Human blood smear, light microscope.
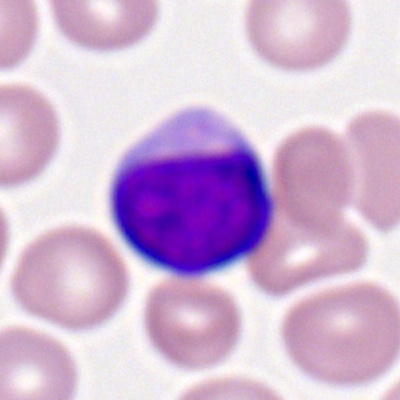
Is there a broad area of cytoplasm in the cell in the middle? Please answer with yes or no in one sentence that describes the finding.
No, the cell does not have plenty of cytoplasm; its nucleus fills most of it.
